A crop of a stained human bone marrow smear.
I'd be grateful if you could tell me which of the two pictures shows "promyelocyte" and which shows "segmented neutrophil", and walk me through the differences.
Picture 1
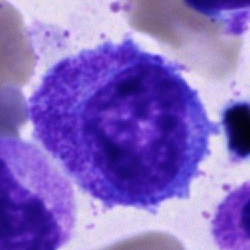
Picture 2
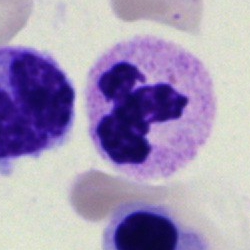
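The promyelocyte is in picture 1 and the segmented neutrophil in picture 2. The promyelocyte is roughly round, with deep blue-purple cytoplasm forming a rim that is widest on the left. The segmented neutrophil has a round, smooth outline and no vacuoles in its cytoplasm. Its chromatin is dark purple and densely clumped, and no nucleoli are visible.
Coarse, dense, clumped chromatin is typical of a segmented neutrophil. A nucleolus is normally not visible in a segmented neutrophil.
Loose purple granules lie scattered in the background around the promyelocyte. Just to the left of the segmented neutrophil, a cell with a large dark purple nucleus is cut off by the picture edge.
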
